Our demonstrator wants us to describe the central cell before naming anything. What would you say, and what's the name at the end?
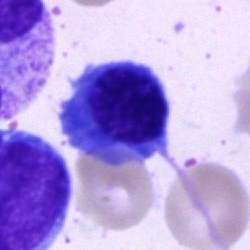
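Off-centre nucleus, toward upper right. Chromatin dark purple, condensed. Cytoplasm deep blue, with a thin tail extending toward the lower right. Cell: erythroblast.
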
